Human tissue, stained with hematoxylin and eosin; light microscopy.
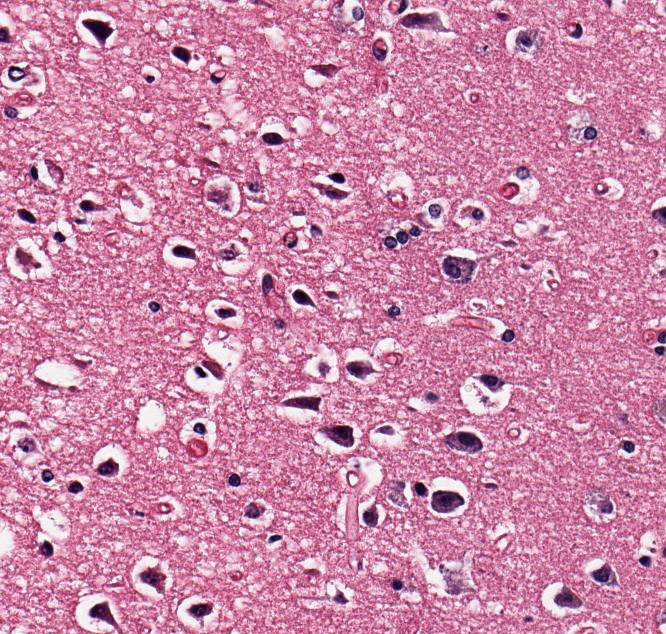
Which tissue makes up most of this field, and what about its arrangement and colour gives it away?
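The field is mainly cerebral cortex. Cells lie singly in a continuous pink, finely granular neuropil; no glands, tubules or epithelium appear.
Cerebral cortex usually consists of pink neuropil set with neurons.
Many of the larger cells are neurons with shrunken, dark, angular or triangular bodies.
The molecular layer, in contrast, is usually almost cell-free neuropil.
Most larger cells sit in clear empty halos; small cells with round, dense, dark nuclei lie among the neurons.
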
